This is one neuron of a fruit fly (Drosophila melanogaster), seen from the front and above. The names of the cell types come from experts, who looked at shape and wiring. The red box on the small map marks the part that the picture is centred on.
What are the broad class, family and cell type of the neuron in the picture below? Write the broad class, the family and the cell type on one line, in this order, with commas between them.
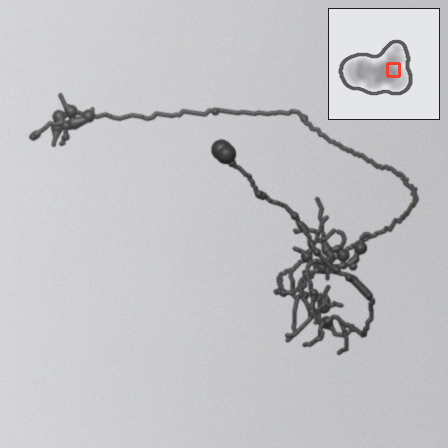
optic-lobe intrinsic neuron, Tm, Tm29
